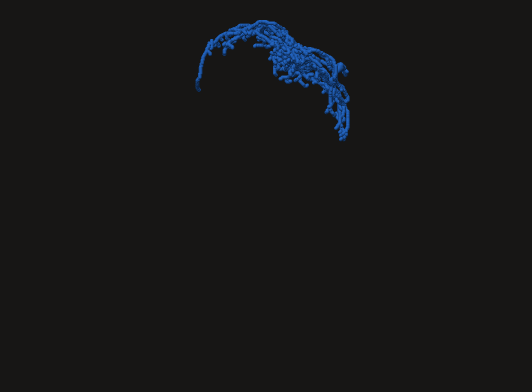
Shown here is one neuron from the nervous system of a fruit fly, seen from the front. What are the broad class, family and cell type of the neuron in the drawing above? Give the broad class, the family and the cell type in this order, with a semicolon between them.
motor neuron of the nerve cord; MNad; MNad09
